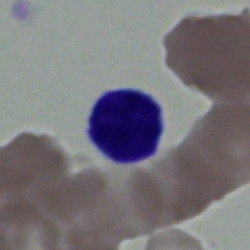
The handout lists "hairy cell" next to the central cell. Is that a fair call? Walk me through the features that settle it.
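No rim of cytoplasm can be made out around the nucleus of this cell.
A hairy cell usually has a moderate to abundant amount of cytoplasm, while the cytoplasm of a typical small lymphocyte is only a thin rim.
The name hairy cell therefore does not fit: this cell is a lymphocyte. No nucleoli are visible in the nucleus, and no granules are visible in the cell.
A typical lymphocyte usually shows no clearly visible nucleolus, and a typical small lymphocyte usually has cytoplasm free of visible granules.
The outline is round and fairly smooth, with no projections from the surface, and the nucleus stains densely and almost uniformly dark blue-violet.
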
